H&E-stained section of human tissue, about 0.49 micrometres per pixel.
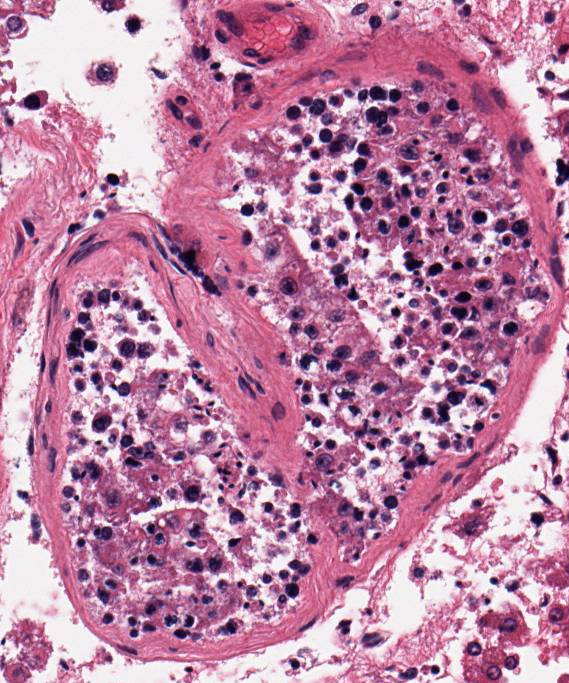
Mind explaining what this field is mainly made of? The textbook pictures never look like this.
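The field mainly shows seminiferous tubule. Two oval tubular units lie side by side and fill most of it, the left smaller than the right.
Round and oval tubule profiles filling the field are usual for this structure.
Their interiors hold loosely scattered, non-cohesive cells with no ordered layering.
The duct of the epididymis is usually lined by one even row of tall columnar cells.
No such row appears here. Many of the cells have small, round, densely dark nuclei, and scattered larger cells have pink granular cytoplasm around a round nucleus.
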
